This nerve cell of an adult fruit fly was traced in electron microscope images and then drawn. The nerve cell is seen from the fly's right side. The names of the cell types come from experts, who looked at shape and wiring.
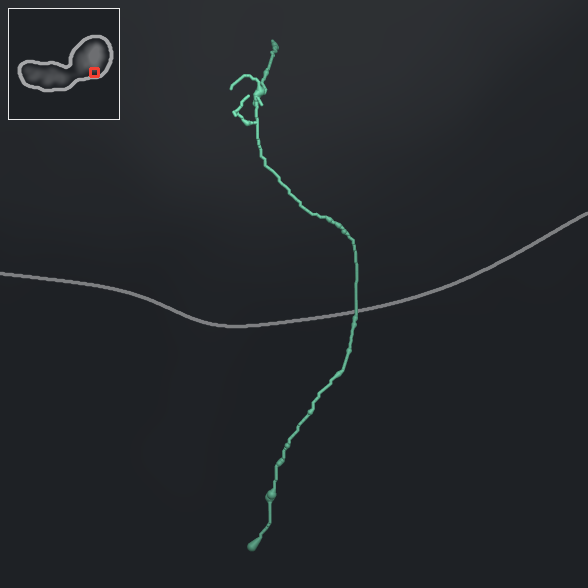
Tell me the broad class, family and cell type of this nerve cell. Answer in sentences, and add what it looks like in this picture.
Its broad class is sensory neuron entering the brain. Its family is called class mechanosensory. It is of cell type BM_InOm. No cell body is drawn. There are a dozen or fewer branch ends.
